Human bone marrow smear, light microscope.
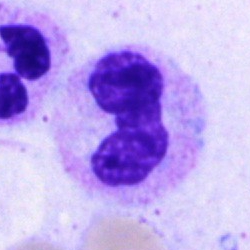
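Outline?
Round.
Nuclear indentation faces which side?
The left side of the cell.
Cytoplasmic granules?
Fine, faint.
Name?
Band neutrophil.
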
